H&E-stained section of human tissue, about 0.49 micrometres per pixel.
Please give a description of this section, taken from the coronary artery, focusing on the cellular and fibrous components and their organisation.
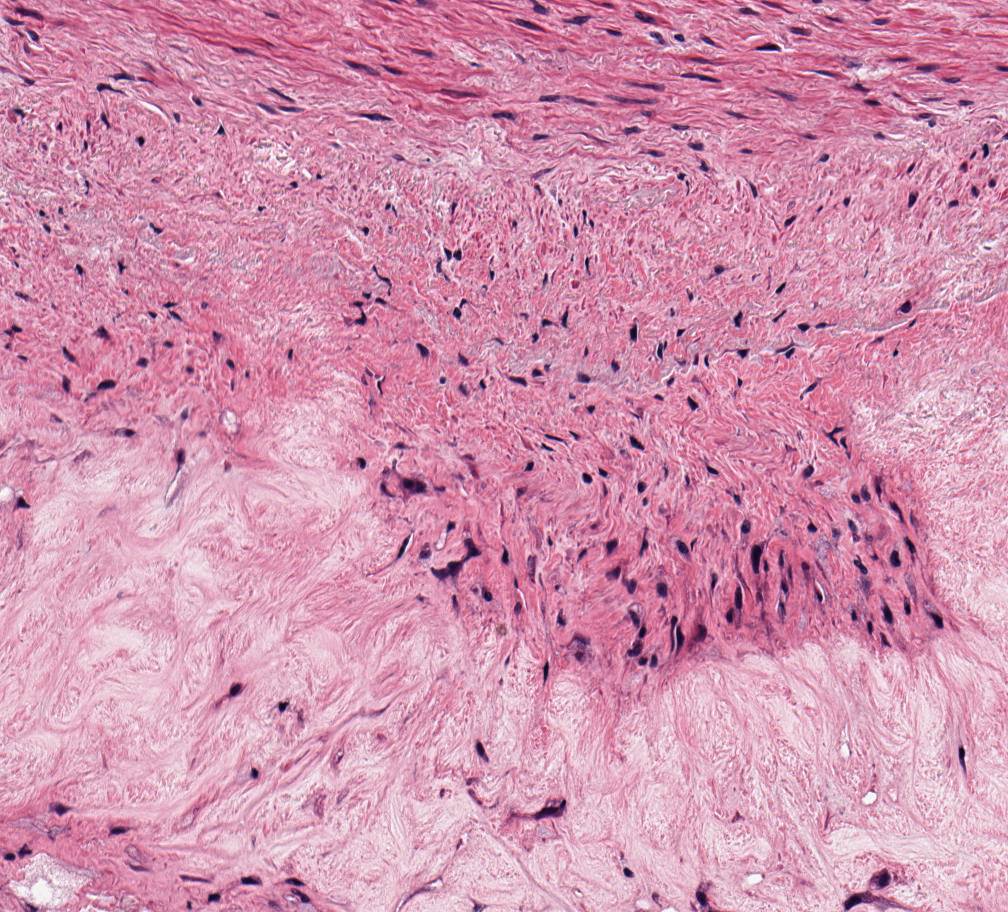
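Along the top edge, pink fibres and their elongated nuclei run roughly horizontally. That pink fibrous zone has small, dark, spindle to angular nuclei, with no clearly visible cytoplasmic borders. Nuclei are most crowded along its lower border in the centre-right, where it meets the pale matrix. Below lies a sparsely cellular pale matrix with only scattered nuclei.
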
